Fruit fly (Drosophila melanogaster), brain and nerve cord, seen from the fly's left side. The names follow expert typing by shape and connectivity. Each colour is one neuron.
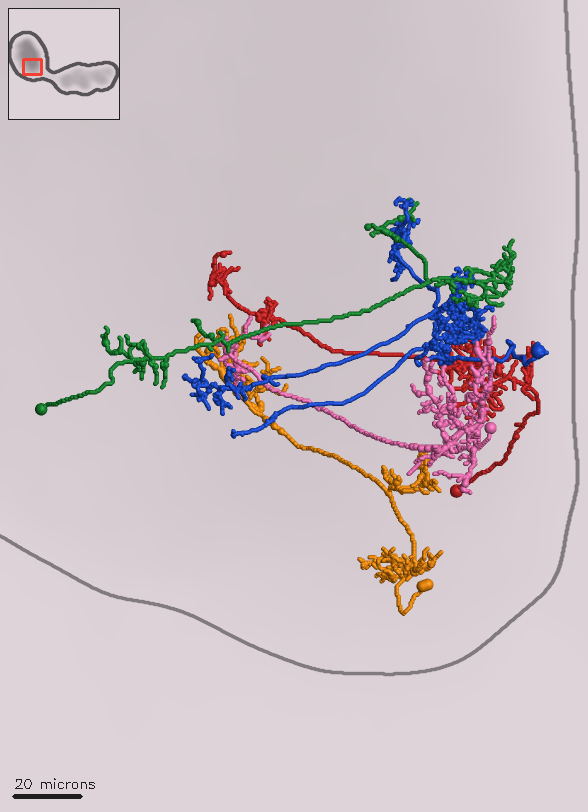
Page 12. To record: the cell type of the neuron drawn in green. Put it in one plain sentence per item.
The cell type is TmY4.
